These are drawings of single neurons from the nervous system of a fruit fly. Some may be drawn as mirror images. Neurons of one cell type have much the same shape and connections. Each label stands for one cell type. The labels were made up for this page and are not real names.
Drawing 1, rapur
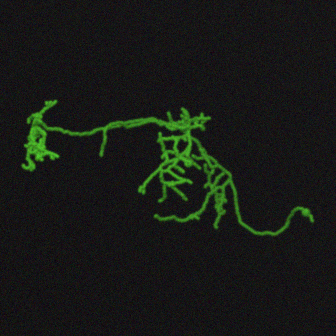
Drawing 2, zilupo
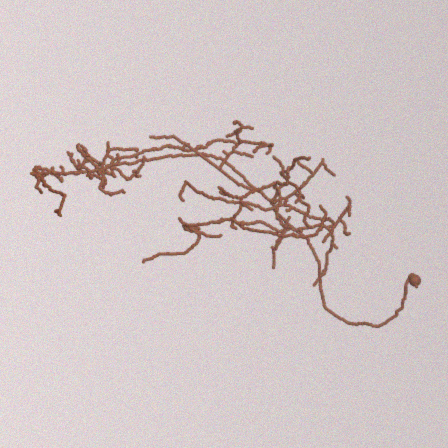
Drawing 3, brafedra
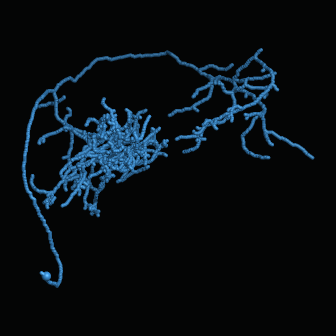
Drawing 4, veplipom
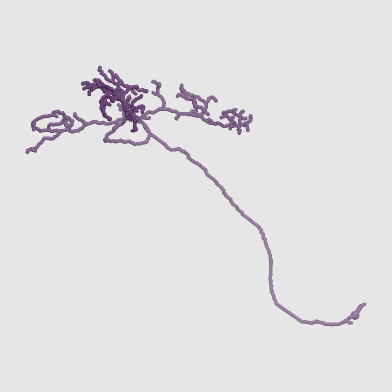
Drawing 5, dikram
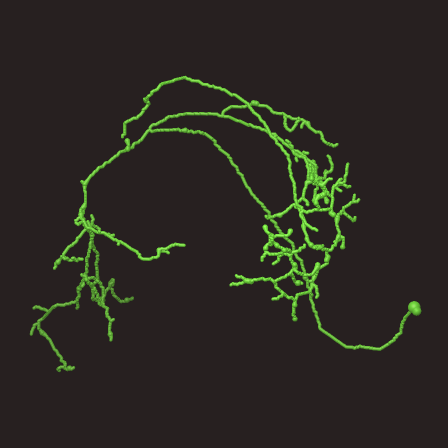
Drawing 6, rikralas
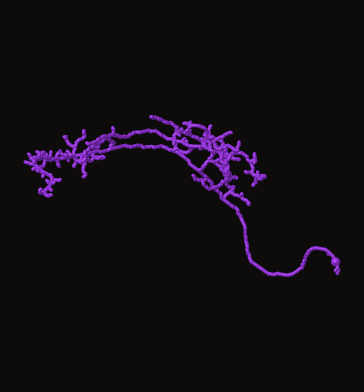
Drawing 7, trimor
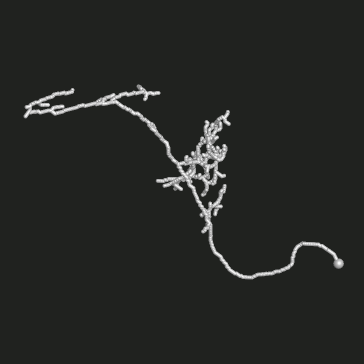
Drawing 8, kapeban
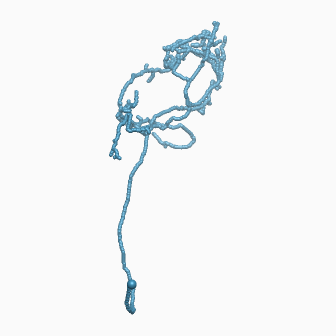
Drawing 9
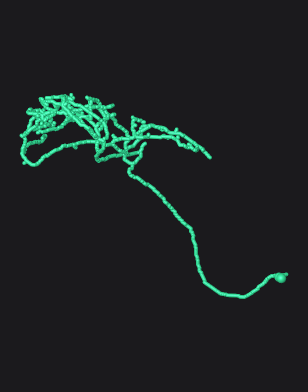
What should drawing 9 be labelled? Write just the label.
kapeban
